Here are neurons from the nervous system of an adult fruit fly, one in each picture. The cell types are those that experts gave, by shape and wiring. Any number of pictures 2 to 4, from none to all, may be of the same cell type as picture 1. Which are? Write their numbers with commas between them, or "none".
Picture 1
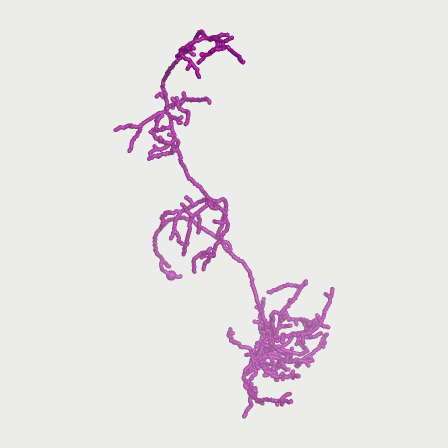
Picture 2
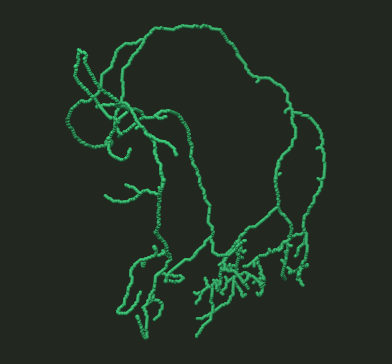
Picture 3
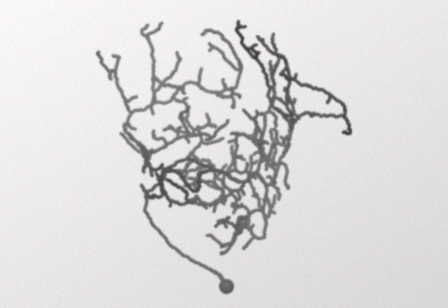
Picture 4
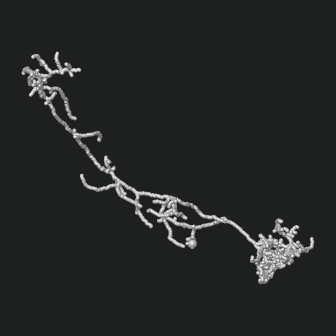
4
